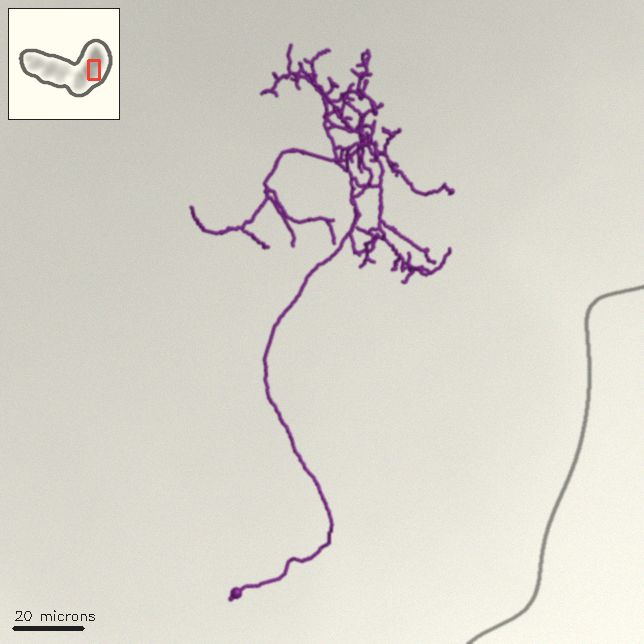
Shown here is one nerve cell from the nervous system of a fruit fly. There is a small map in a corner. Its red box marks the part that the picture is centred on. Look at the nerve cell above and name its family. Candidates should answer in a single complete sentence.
Family hemilineage MX3 is where this nerve cell is grouped.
